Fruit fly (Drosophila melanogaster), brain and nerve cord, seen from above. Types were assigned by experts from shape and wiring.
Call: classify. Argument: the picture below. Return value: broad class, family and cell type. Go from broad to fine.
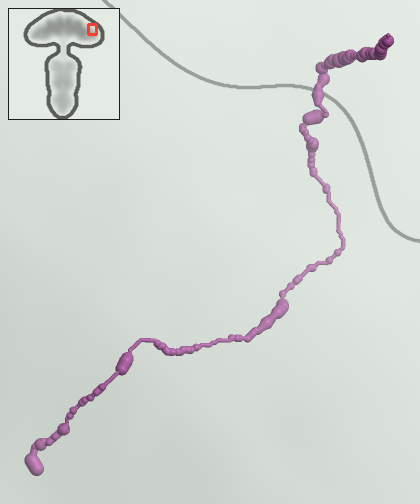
photoreceptor or other optic-lobe sensory neuron; class visual; R7y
